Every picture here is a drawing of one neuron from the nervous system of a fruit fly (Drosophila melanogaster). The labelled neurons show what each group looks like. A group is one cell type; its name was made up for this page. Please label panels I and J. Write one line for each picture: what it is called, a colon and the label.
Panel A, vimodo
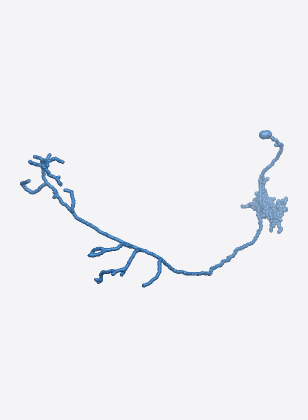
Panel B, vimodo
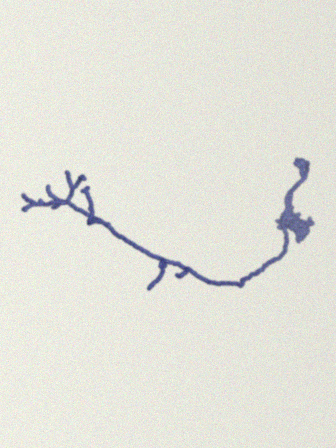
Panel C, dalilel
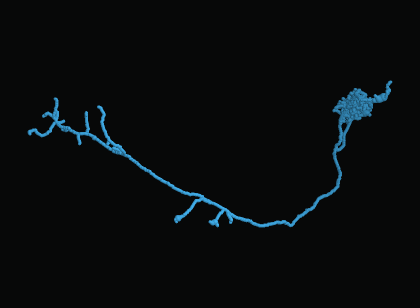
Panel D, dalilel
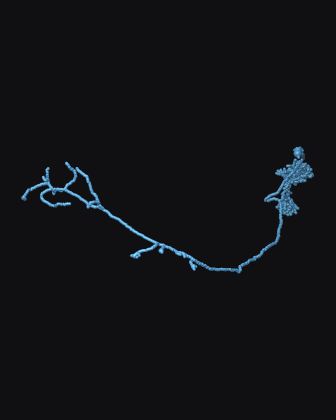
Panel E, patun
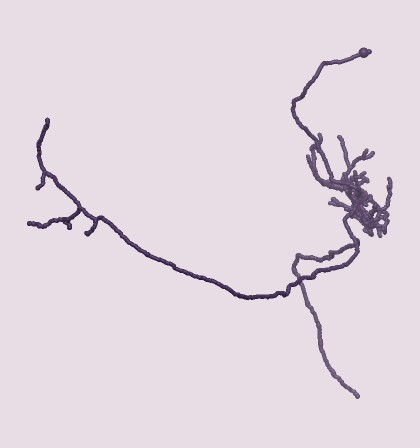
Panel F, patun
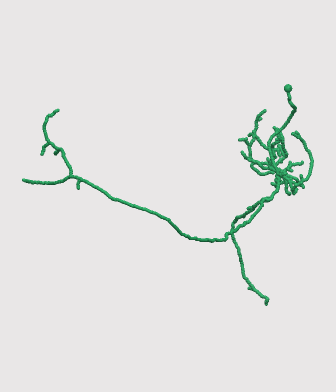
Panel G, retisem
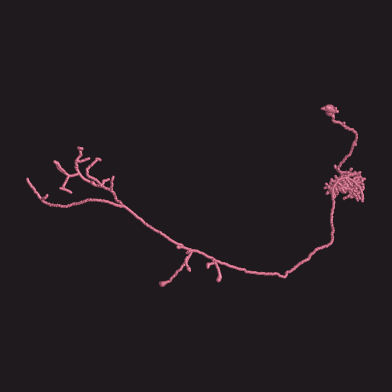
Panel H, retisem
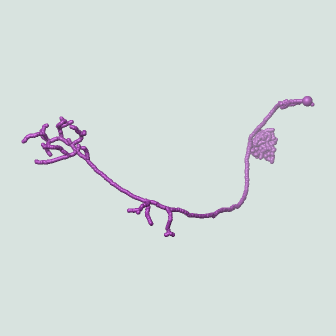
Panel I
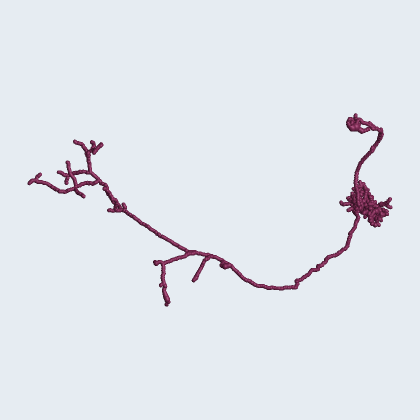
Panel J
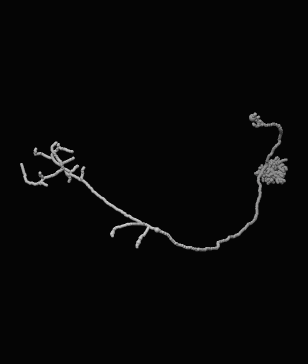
I: vimodo
J: retisem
